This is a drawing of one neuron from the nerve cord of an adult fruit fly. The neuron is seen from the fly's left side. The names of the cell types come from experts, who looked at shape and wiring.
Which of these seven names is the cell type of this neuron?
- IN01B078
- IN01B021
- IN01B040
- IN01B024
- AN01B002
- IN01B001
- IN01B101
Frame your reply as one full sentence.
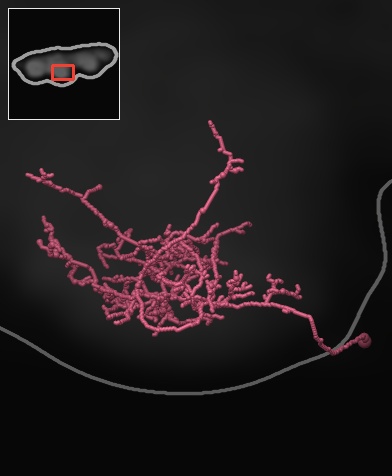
In the scheme of cell types, this neuron is IN01B040.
